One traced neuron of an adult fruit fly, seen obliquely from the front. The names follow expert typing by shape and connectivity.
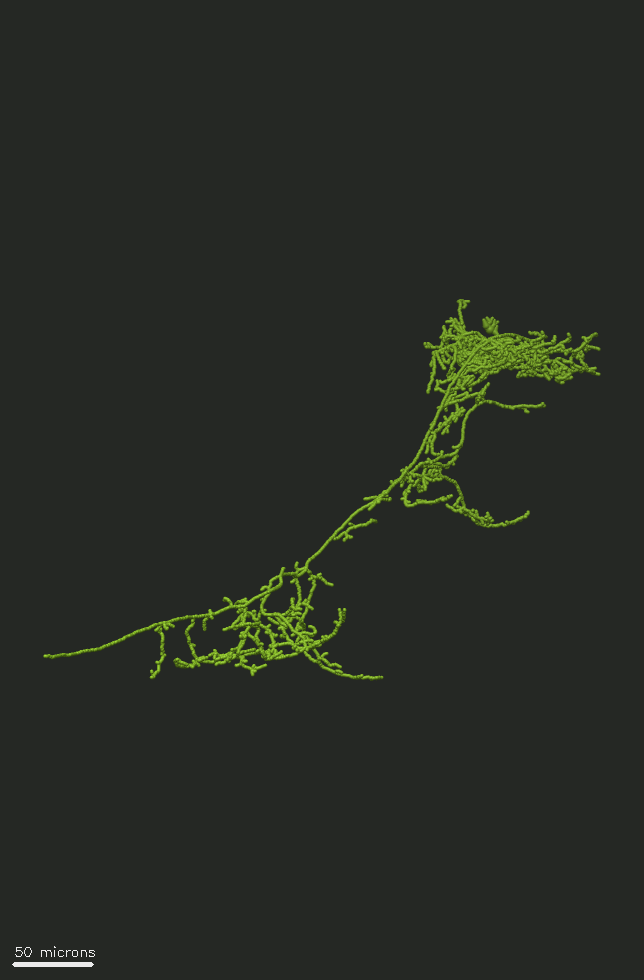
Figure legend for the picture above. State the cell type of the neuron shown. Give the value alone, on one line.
ANXXX055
